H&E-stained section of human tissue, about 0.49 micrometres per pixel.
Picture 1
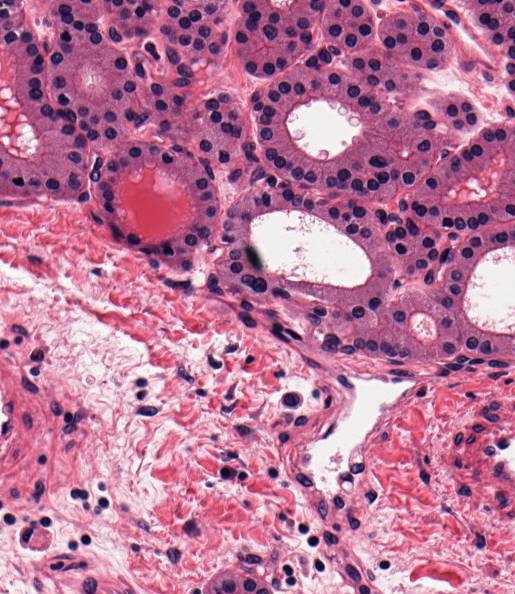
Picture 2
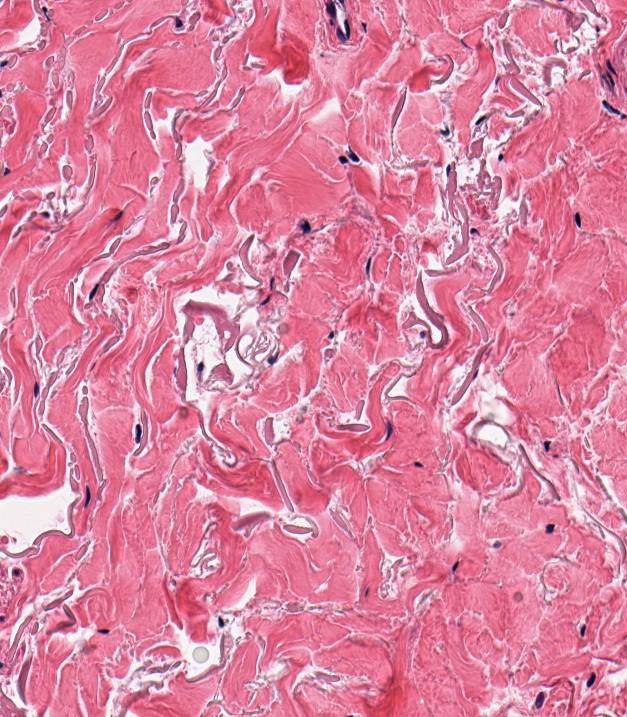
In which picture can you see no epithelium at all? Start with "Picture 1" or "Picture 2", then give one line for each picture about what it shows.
Picture 2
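In picture 1: The glandular units are lined by cuboidal cells with round, dark-staining nuclei.
In picture 2: The whole field is made up of densely packed eosinophilic collagen bundles, with no epithelium anywhere in it.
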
